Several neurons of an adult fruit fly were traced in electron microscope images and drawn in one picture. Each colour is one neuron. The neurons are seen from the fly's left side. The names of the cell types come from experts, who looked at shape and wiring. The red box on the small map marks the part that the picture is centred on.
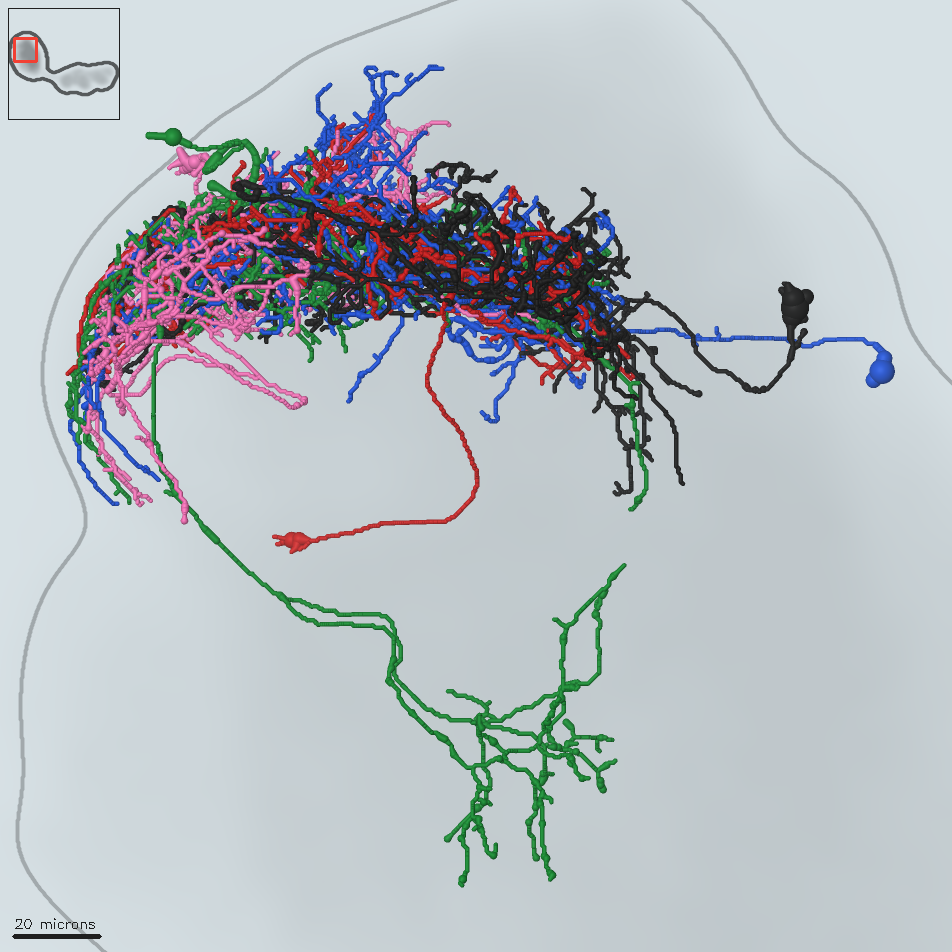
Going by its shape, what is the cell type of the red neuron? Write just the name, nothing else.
SMP160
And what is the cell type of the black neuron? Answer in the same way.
SMP383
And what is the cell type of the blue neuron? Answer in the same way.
SMP253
